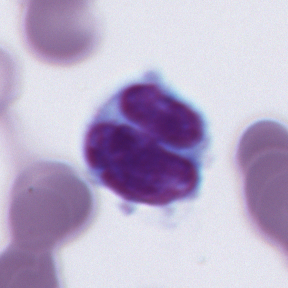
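A typical lymphocyte in a stained blood smear. Take your time with its outline, which is roughly round. Now compare the nuclear lobes: the upper one is smaller than the lower one. Look through the cytoplasm and you will find no distinct granules. Finally, notice the small pale blebs projecting from the lower edge of the cell.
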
